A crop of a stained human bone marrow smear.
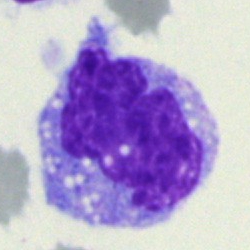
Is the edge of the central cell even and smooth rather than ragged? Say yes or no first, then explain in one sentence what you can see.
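No. A small pointed projection of cytoplasm sticks out at the top of the cell.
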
